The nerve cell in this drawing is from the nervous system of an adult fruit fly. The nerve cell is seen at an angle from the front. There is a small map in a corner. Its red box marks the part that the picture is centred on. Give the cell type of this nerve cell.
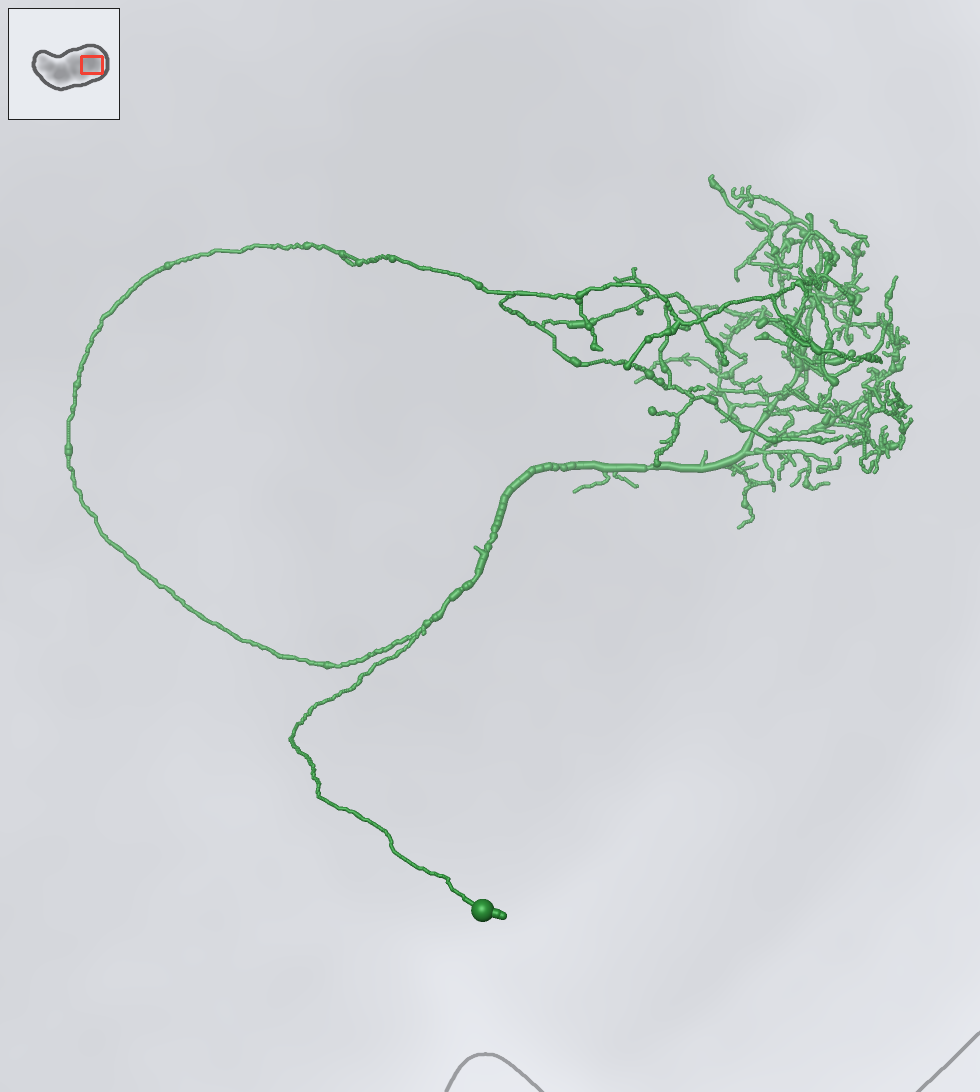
AVLP454_b5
